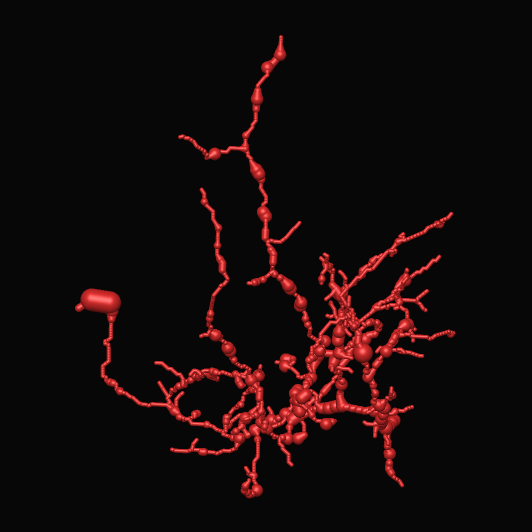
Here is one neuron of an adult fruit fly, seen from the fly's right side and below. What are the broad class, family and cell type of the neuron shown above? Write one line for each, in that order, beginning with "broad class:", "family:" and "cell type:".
broad class: nerve-cord intrinsic neuron
family: hemilineage 20A.22A
cell type: IN20A.22A076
